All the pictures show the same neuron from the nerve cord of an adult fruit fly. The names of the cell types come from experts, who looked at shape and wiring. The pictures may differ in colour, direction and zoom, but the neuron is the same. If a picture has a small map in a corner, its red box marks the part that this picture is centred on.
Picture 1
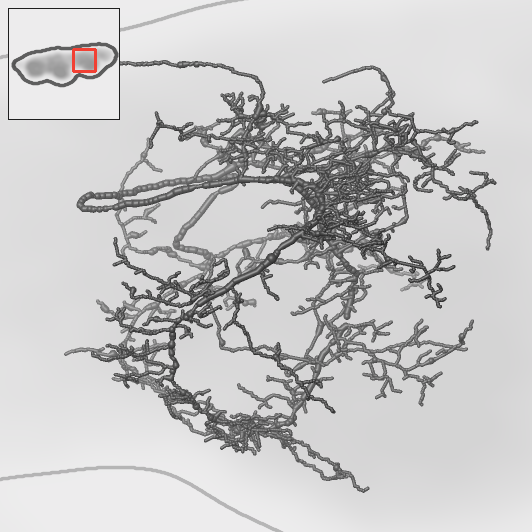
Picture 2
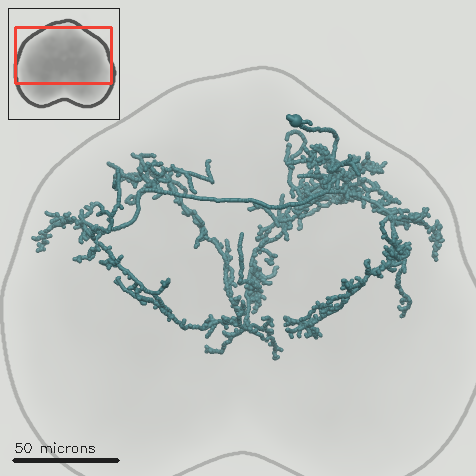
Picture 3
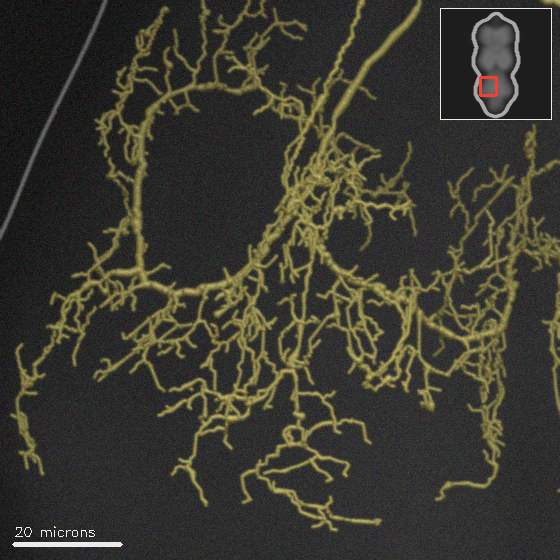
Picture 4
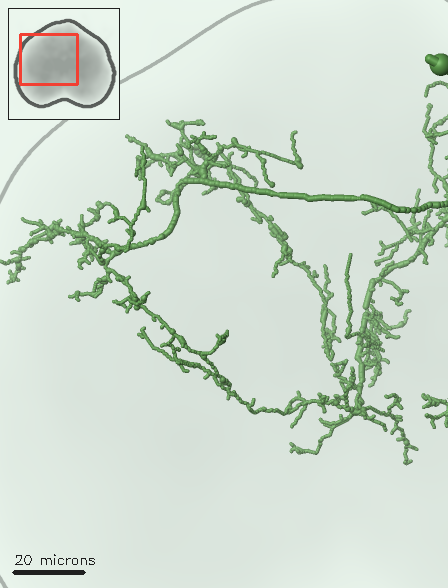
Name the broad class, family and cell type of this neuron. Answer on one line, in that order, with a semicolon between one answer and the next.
nerve-cord intrinsic neuron; hemilineage 19B; IN19B015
